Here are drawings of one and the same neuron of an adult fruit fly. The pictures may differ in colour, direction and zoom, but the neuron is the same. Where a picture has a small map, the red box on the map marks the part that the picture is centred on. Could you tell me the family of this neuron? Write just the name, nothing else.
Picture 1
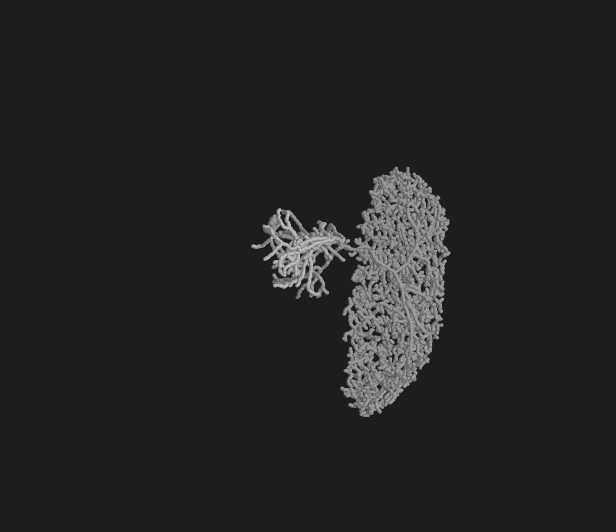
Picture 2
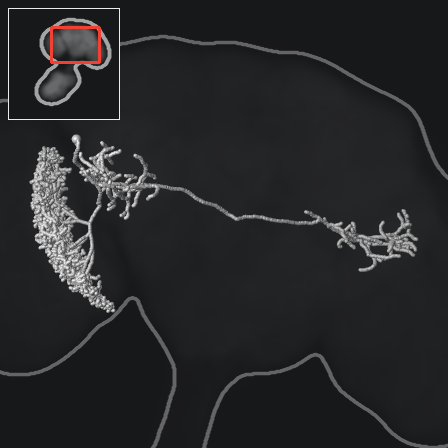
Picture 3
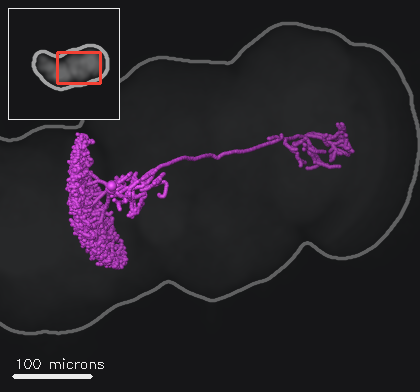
hemilineage VLPl2_lateral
